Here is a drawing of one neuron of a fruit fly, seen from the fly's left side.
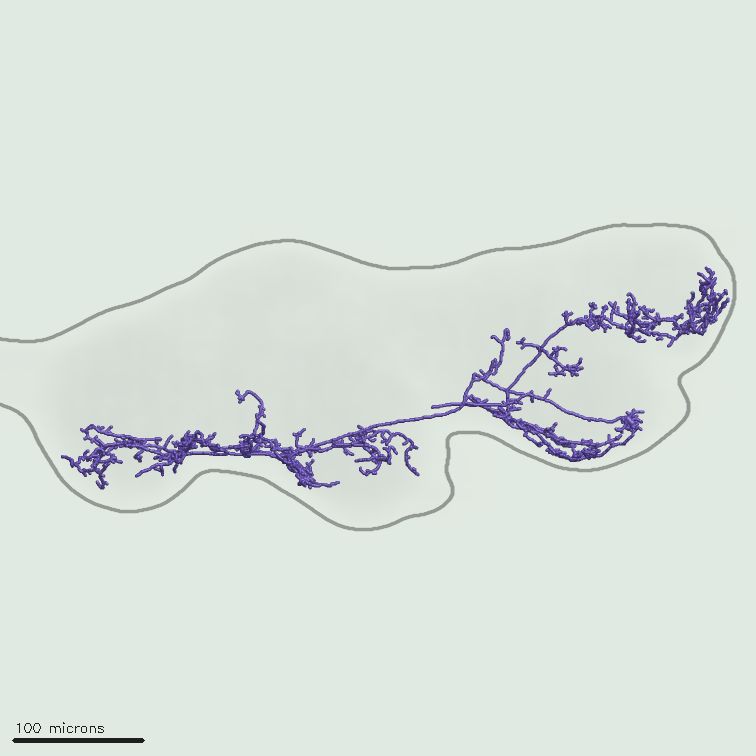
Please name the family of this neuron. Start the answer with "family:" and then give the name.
family: hemilineage 05B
